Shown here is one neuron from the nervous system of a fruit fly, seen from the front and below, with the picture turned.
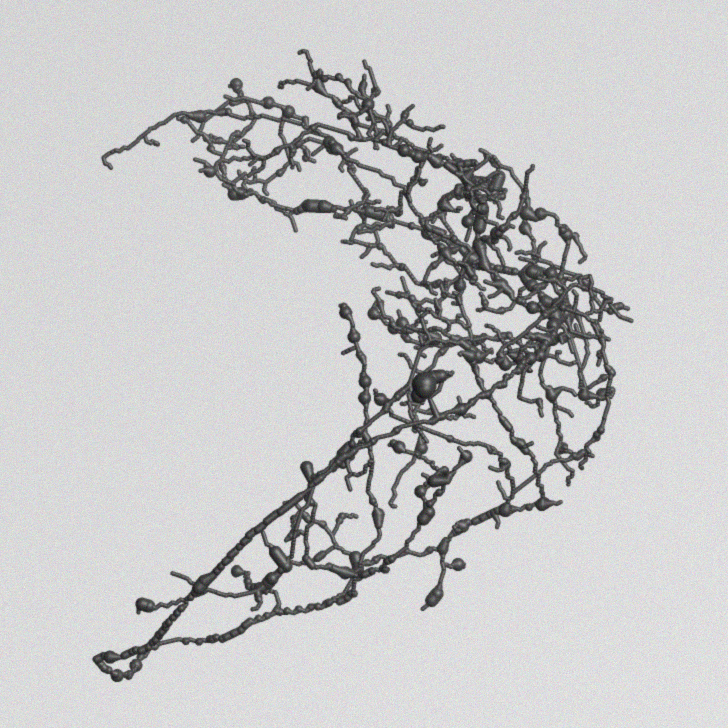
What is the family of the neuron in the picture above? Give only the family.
hemilineage VLPa1_lateral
